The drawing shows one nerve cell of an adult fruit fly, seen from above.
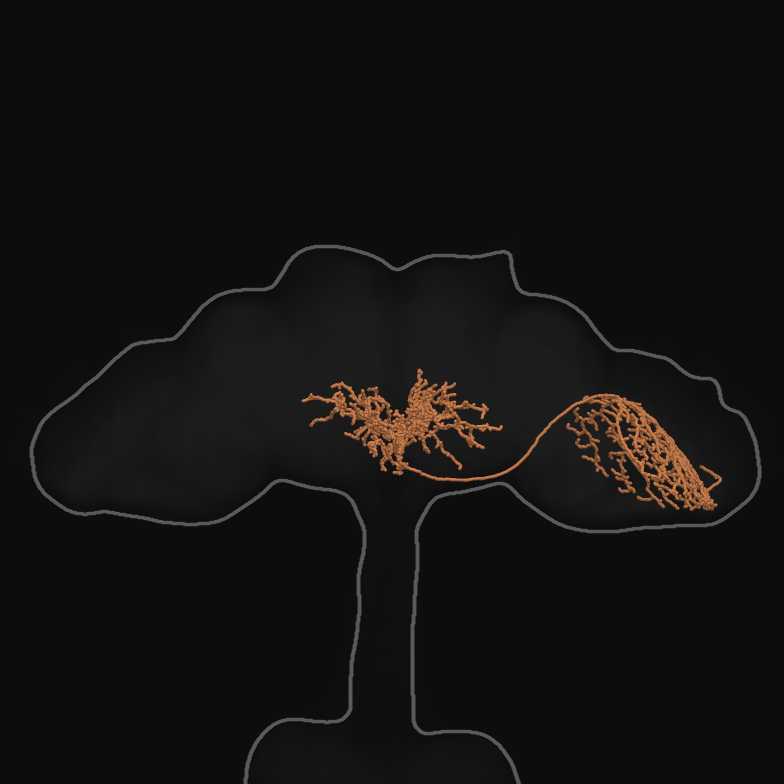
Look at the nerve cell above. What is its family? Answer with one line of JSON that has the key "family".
{"family": "hemilineage DM1_posterior"}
